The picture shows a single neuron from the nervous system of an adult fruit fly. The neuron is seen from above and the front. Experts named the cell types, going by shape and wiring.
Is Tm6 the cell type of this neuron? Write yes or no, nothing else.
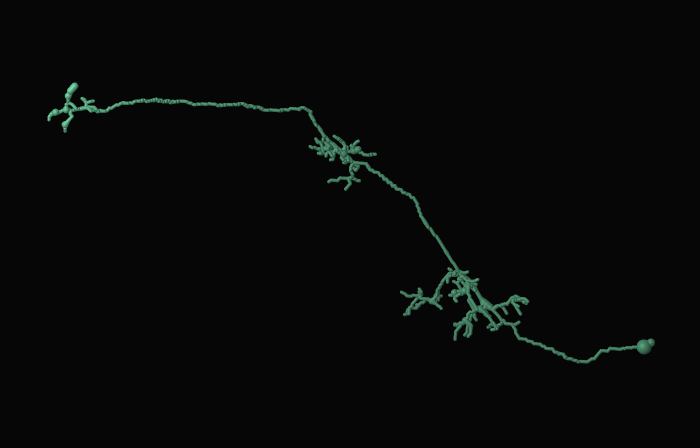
yes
